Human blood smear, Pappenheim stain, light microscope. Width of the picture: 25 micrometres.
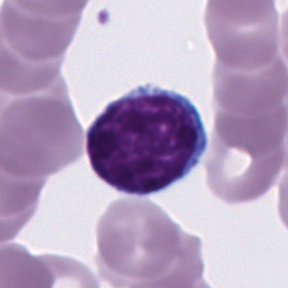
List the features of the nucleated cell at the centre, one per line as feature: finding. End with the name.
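Outline: round, about 10 micrometres across
Nucleus: round to slightly oval, not indented, about 10 by 8 micrometres
Chromatin: dense, dark purple, coarsely clumped
Nucleoli: none distinct
Name: typical lymphocyte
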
